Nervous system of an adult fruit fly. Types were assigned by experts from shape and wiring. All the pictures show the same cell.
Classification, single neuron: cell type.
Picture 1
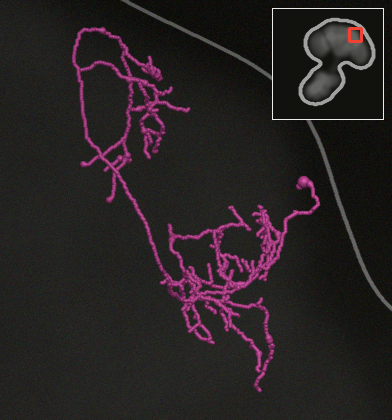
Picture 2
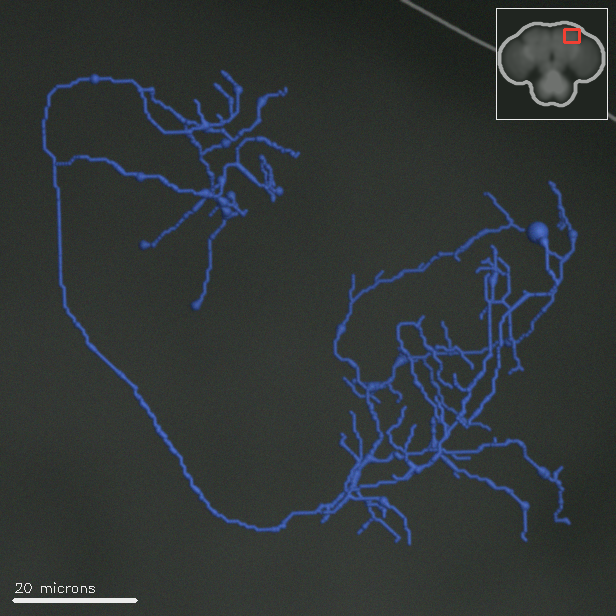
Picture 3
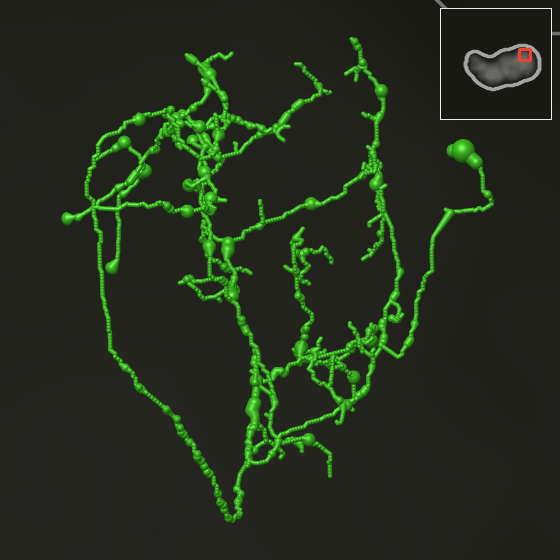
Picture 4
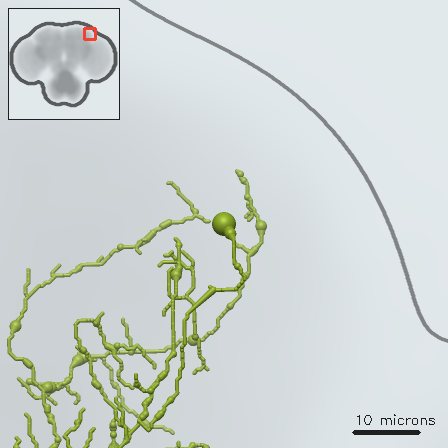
LHAD1a4_b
